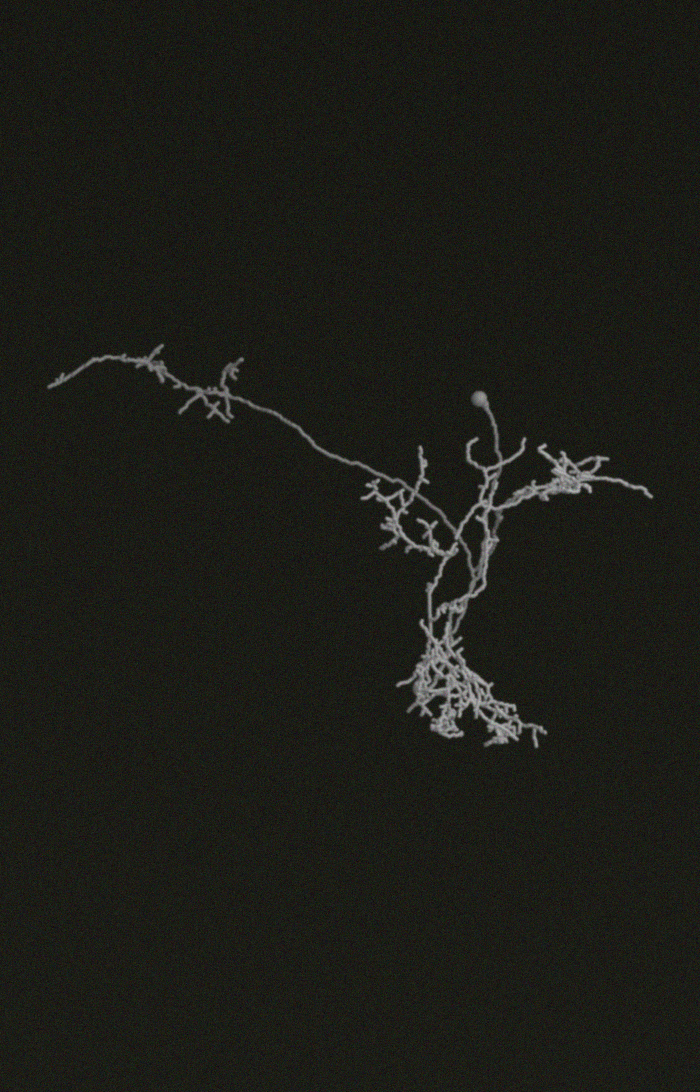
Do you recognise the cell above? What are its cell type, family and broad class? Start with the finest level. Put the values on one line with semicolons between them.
CRE093; hemilineage DM1_antero_dorsal; central-brain intrinsic neuron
